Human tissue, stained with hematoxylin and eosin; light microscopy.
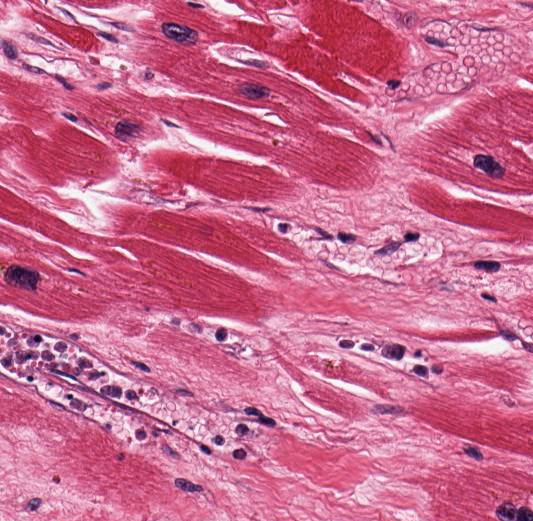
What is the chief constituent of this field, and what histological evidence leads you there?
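Myocardium: elongated, deeply eosinophilic muscle fibres fill the field, running obliquely from upper left to lower right.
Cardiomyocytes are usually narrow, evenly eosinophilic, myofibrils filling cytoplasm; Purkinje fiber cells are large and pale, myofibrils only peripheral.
Fine longitudinal striations along the fibres. Lower left: vessel parallel to fibres, packed with red blood cells and many small dark round nuclei. Between fibres, loose pale pink interstitial tissue with scattered small dark nuclei, widest in centre and lower half.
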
